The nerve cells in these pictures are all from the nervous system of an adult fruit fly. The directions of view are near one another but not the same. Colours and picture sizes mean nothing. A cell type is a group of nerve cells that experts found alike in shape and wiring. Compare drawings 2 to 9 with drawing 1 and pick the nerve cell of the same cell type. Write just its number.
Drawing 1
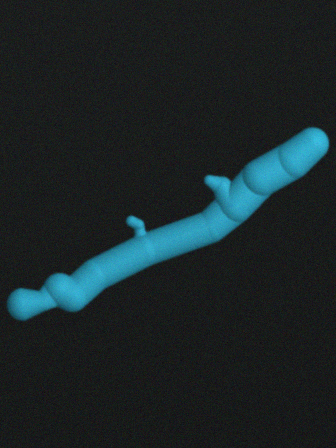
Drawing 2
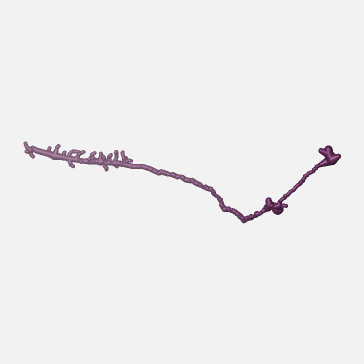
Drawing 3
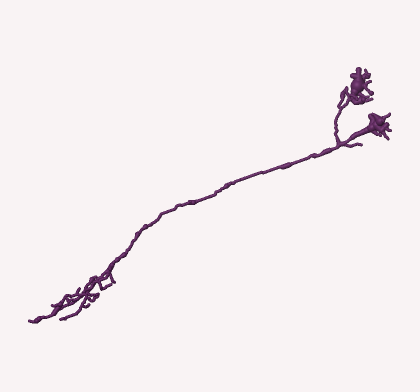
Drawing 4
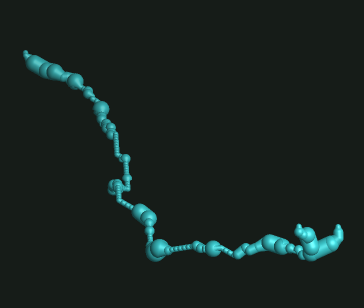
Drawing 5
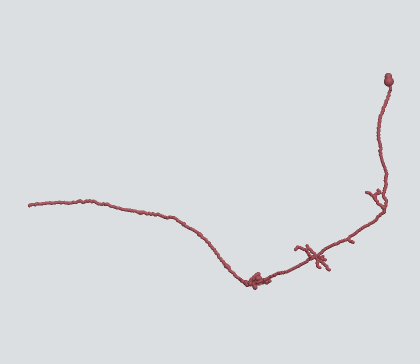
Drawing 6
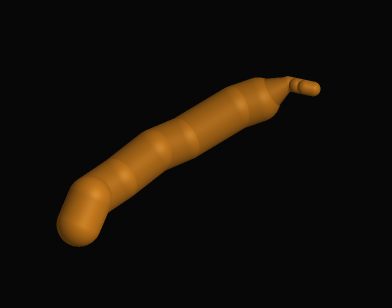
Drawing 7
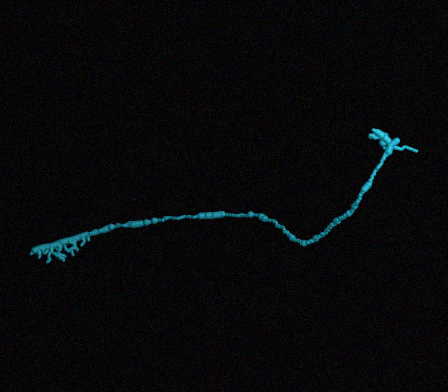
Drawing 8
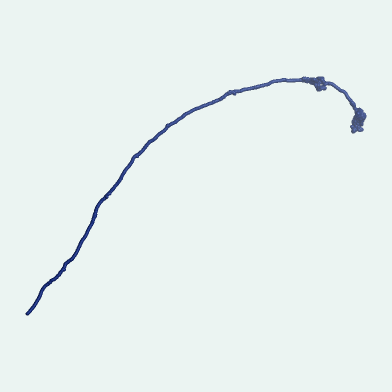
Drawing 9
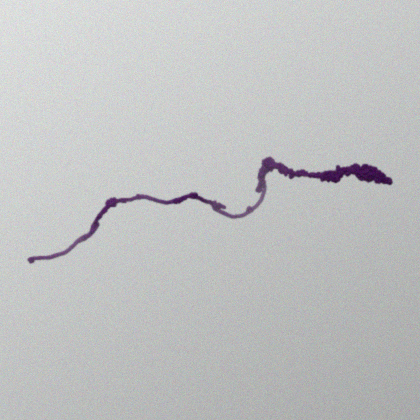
6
